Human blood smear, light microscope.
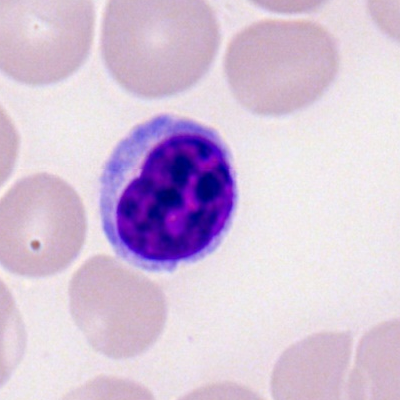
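Lymphocyte: the central cell of a stained human blood smear. The nucleus occupies most of the cell. Its chromatin is coarsely clumped into dark purple masses separated by paler spaces. The pale blue cytoplasm forms a rim that is widest on the left side.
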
